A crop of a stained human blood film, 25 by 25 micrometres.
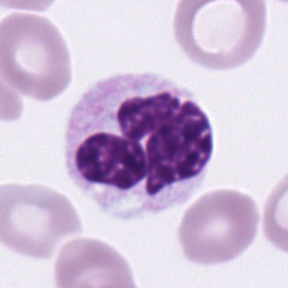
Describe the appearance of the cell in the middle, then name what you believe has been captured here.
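A smooth, round outline encloses a cell about 13 micrometres across. Its nucleus measures about 12 by 8 micrometres and occupies about 60% of the cell's area, with dark purple, coarsely clumped chromatin. The cytoplasm is pale with a faint pinkish-lilac tint and holds fine, small lilac-pink granules. This is a segmented neutrophil.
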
